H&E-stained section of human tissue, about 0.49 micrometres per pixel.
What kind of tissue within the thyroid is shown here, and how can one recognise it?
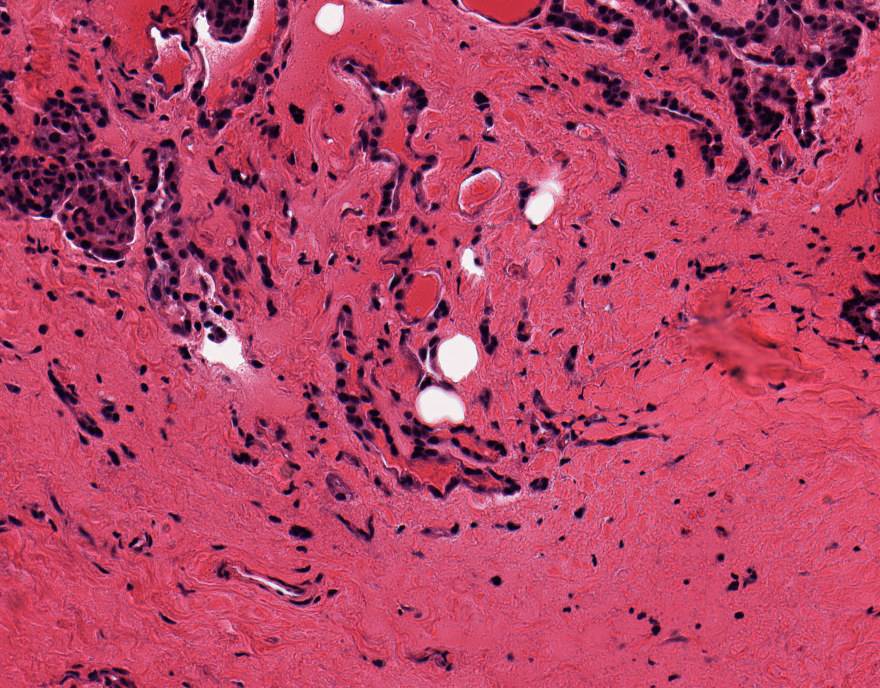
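Dense connective tissue fills most of the field, especially its lower half. Small, dark, elongated nuclei lie sparsely within the dense pink collagen. Cells crowd more in the upper half, where tight clusters of small cells with dark round nuclei and scant cytoplasm lie at left and right.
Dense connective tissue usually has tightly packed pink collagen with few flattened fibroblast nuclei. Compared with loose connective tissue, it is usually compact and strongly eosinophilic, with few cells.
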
